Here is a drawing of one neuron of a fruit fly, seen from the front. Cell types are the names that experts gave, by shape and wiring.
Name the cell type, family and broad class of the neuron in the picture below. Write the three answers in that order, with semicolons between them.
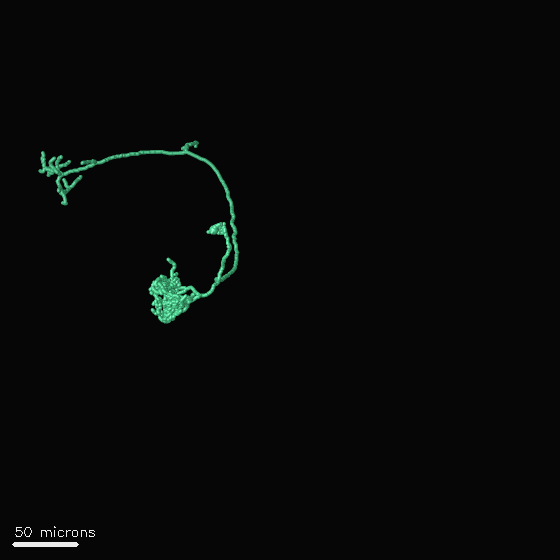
VA1v_adPN; hemilineage ALad1; central-brain intrinsic neuron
